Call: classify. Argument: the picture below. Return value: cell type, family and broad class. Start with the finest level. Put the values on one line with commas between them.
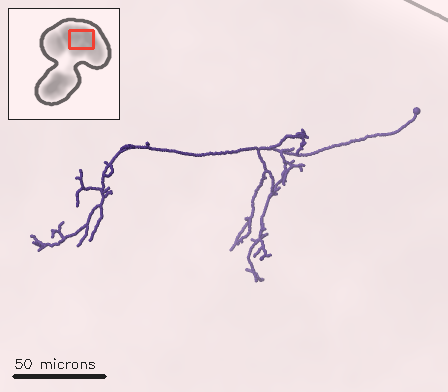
LAL094, hemilineage AOTUv3_ventral, central-brain intrinsic neuron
